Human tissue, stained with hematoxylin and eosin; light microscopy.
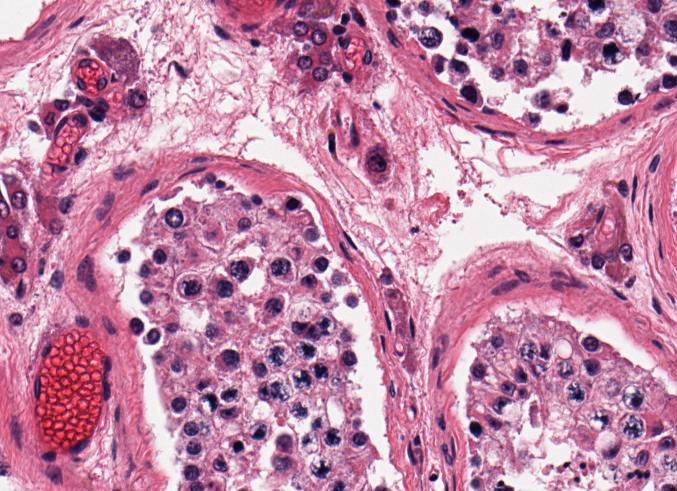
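Testis, H&E: three tubules cut in profile, at lower centre, lower right and upper right, with interstitial tissue between them. They're filled with many loosely packed rounded germ cells with large round nuclei, some showing coarse clumped chromatin. Up at the top centre the interstitium is loose, pale and wispy, not dense. Lower left, there's a vessel crammed with bright red erythrocytes.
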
